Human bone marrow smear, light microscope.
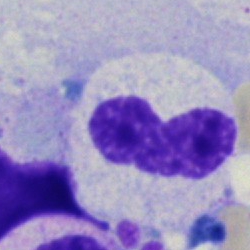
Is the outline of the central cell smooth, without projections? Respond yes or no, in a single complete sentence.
Yes, the cell has an outline that is smooth instead of rough.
